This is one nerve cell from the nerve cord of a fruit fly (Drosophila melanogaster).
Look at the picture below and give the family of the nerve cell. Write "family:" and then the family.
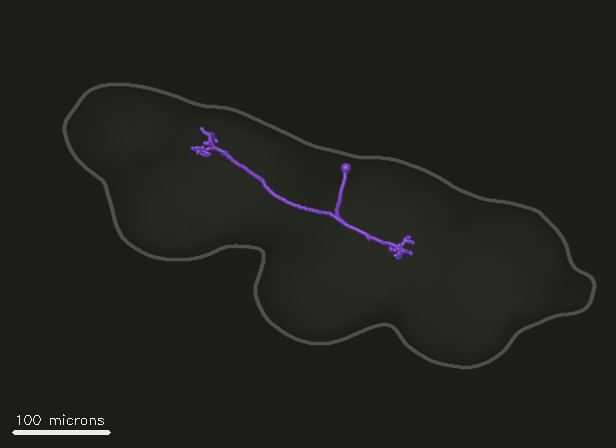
family: hemilineage 11A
